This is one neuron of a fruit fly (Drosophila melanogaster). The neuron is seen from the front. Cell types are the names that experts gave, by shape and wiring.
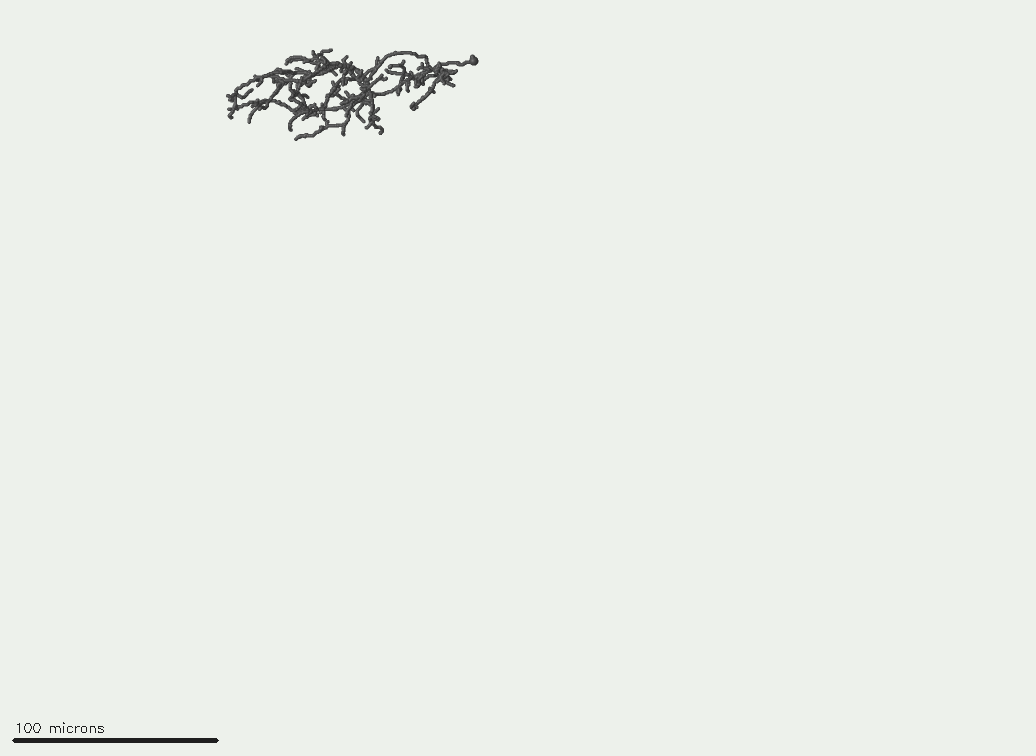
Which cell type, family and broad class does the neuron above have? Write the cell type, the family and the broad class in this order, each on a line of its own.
CB2592
hemilineage SLPpm3
central-brain intrinsic neuron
